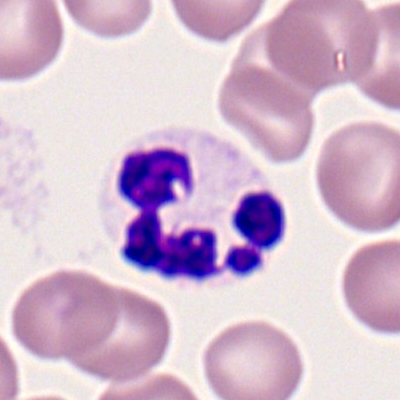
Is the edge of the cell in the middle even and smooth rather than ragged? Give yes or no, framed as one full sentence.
Yes, the cell has an outline that is smooth instead of rough.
